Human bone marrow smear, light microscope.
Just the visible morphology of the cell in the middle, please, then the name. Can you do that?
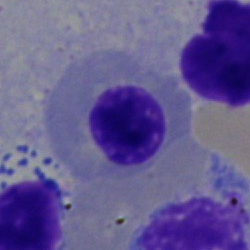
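First, the outline: smooth and roughly round. Next, the nucleus, which lies near the centre of the cell. Then the cytoplasm, forming a wide rim around the nucleus on all sides. Last, granules: the cytoplasm shows none. The cell is an erythroblast.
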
